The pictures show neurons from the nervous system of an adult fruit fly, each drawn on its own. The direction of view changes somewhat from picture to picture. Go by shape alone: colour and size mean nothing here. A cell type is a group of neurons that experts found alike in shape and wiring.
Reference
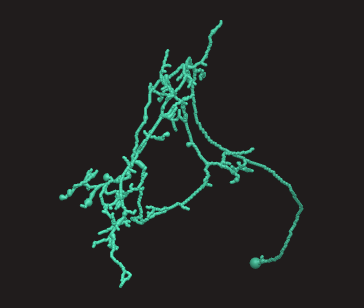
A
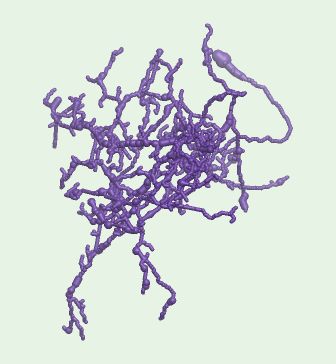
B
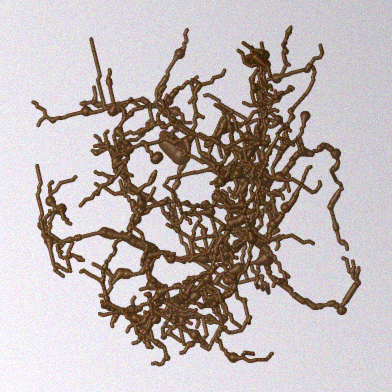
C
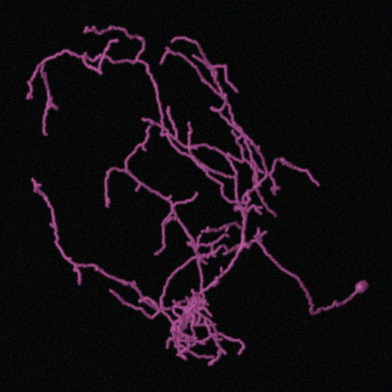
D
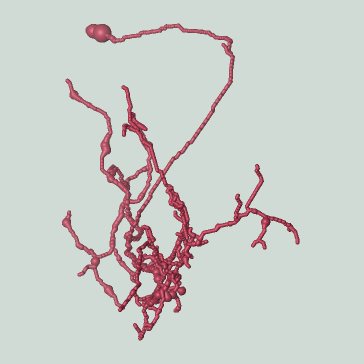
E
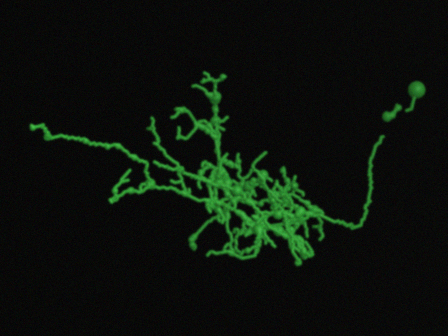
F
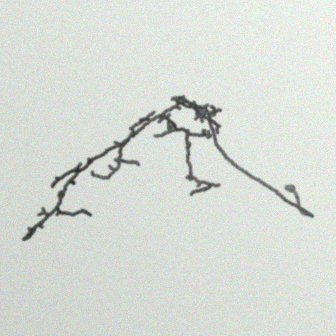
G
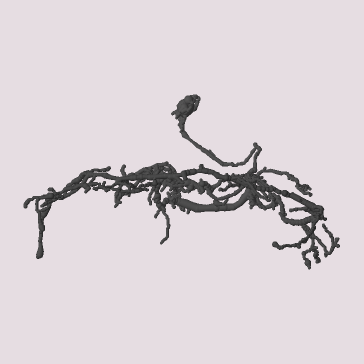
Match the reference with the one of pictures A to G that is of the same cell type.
F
